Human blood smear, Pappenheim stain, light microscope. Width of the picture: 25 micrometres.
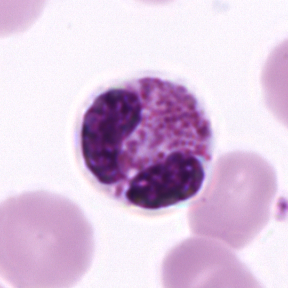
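Eosinophil, about 12 micrometres across, checked point by point. First, the nucleus is split into two separate lobes, the larger along the left side and the smaller at the lower right. Second, coarse reddish-pink granules pack the cytoplasm. Third, those granules are round and of fairly even size.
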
